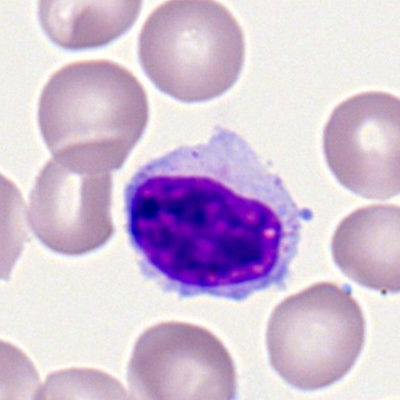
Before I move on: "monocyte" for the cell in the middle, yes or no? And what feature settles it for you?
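Start with the edge of the cell: it is ragged with fine projections, and red cells surround it without overlapping. The chromatin is coarse, dark purple clumps separated by paler areas, and the cytoplasm is pale blue. Next, a few fine reddish-purple granules are scattered in the cytoplasm.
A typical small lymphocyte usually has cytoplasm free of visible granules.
So those granules are not what a typical small lymphocyte would usually show, and they don't speak for lymphocyte. Last, no vacuoles are visible in the cytoplasm.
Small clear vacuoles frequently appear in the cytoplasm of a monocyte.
Their absence here goes against monocyte. So the name monocyte doesn't fit: this cell is a lymphocyte.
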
